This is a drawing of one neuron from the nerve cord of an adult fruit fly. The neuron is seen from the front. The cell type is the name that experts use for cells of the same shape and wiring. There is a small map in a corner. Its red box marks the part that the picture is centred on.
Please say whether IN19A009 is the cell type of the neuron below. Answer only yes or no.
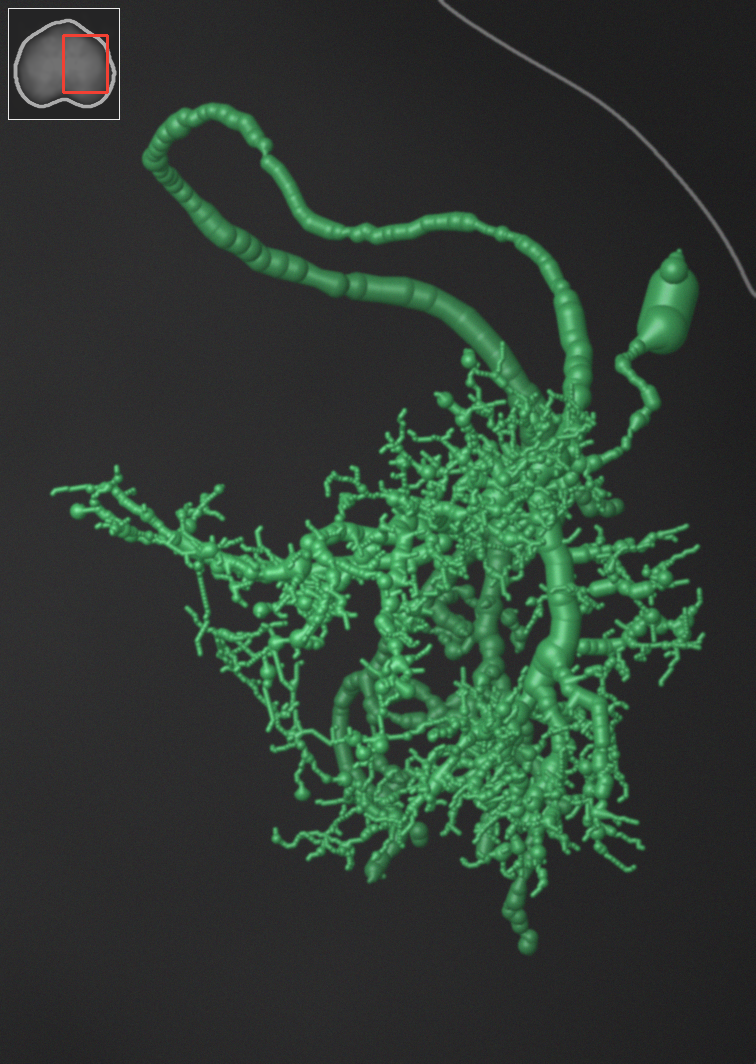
yes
